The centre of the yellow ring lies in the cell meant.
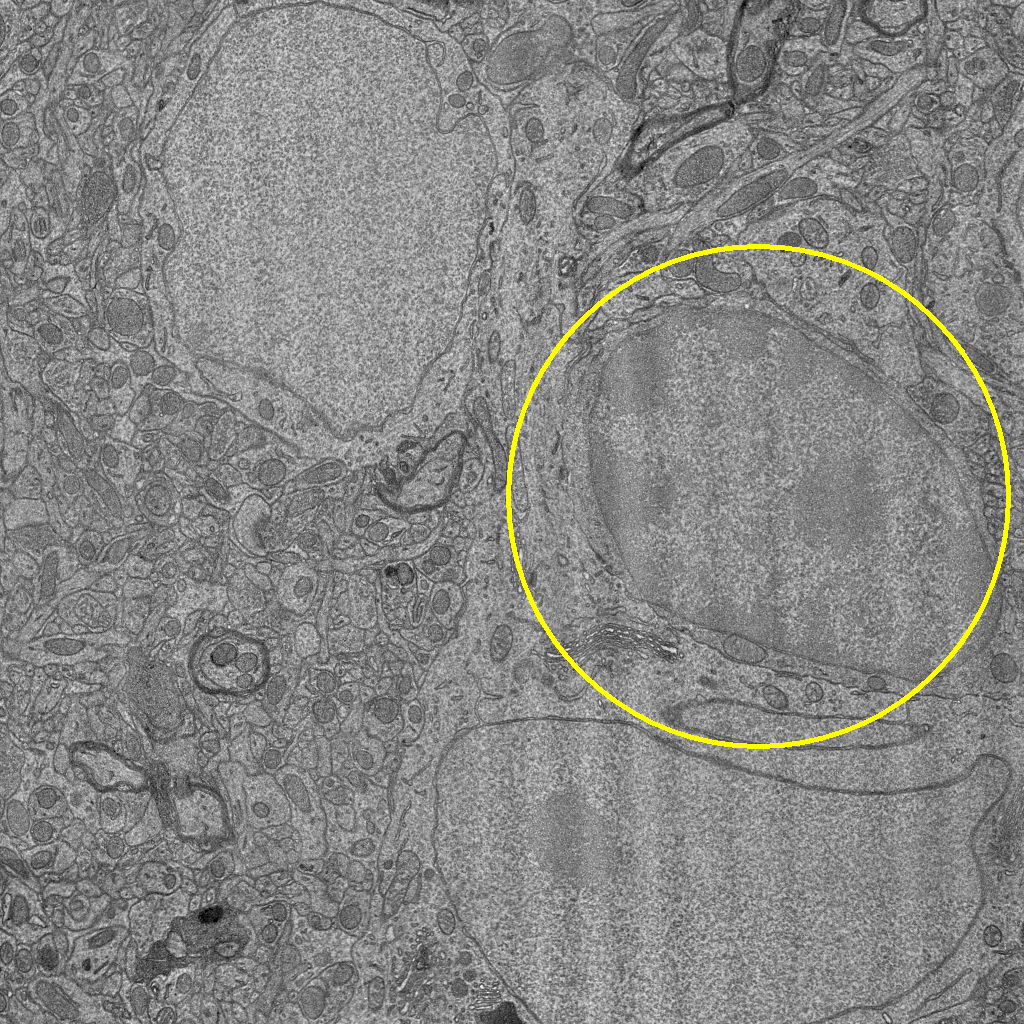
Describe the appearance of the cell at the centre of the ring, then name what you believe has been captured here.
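You've got a big oval nucleus here, its long axis running from upper left to lower right. The envelope stays smooth, no deep infoldings. There's no distinct nucleolus to be seen, though faint vertical bands of darker density cross the nucleus. That's an oligodendrocyte.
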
